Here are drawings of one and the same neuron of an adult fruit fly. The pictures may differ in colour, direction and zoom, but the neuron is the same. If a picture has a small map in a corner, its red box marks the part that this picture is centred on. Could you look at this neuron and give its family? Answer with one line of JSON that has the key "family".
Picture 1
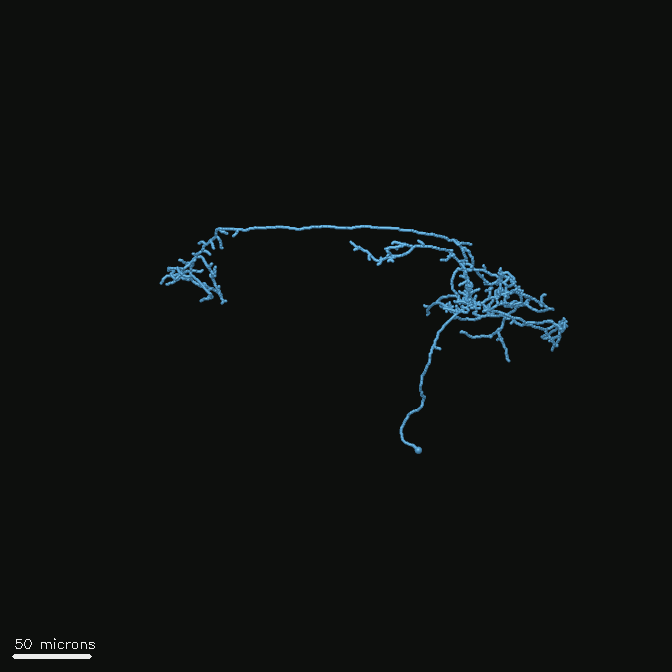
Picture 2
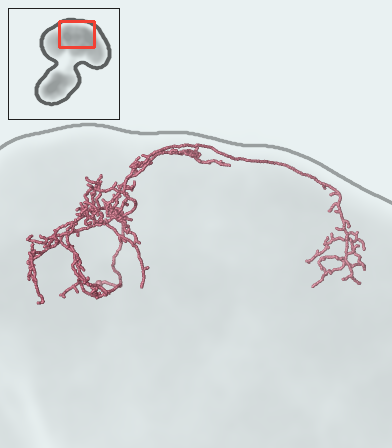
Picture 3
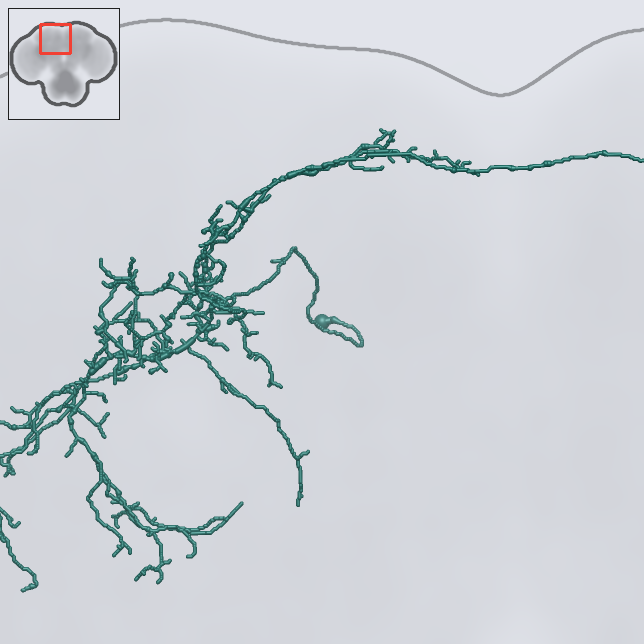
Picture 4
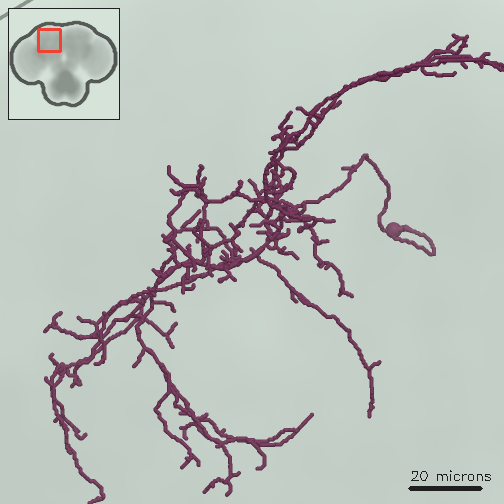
{"family": "hemilineage DM4_dorsal"}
